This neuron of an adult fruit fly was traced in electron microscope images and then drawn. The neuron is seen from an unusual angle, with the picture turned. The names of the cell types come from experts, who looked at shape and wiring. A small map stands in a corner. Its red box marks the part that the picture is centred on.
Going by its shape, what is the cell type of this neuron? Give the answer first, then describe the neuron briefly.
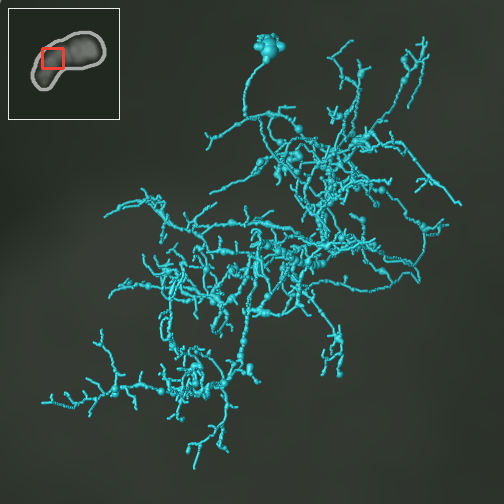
Its cell type is IN00A030. It is a nerve-cord intrinsic neuron. Its cell body lies at the top of the picture. The picture shows more than a hundred branch ends.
